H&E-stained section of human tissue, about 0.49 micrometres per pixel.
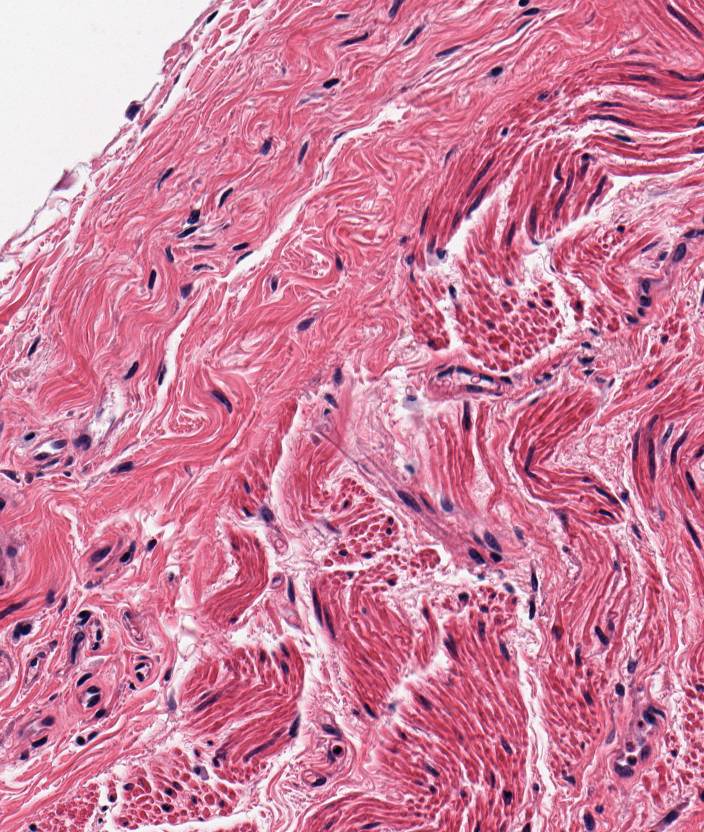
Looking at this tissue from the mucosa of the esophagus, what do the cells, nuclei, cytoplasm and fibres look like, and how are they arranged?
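You've got bundles of smooth muscle here, interlacing in different directions, some cut lengthwise and some across. The cells have elongated, blunt-ended nuclei sitting centrally in pink cytoplasm. There's no epithelial lining anywhere in the field, and no fat cells either.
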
